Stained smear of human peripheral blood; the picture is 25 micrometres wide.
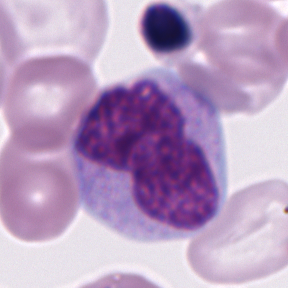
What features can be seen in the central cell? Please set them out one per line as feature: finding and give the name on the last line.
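Nucleus: folded into two overlapping lobes, about 14 by 9 micrometres
Nuclear fraction: about 60% of the cell's area
Cytoplasm colour: pale greyish-blue
Granulation: fine, dust-like, lilac
Cytoplasm distribution: broadest to the lower left of the nucleus
Cell diameter: about 15 micrometres
Identification: monocyte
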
